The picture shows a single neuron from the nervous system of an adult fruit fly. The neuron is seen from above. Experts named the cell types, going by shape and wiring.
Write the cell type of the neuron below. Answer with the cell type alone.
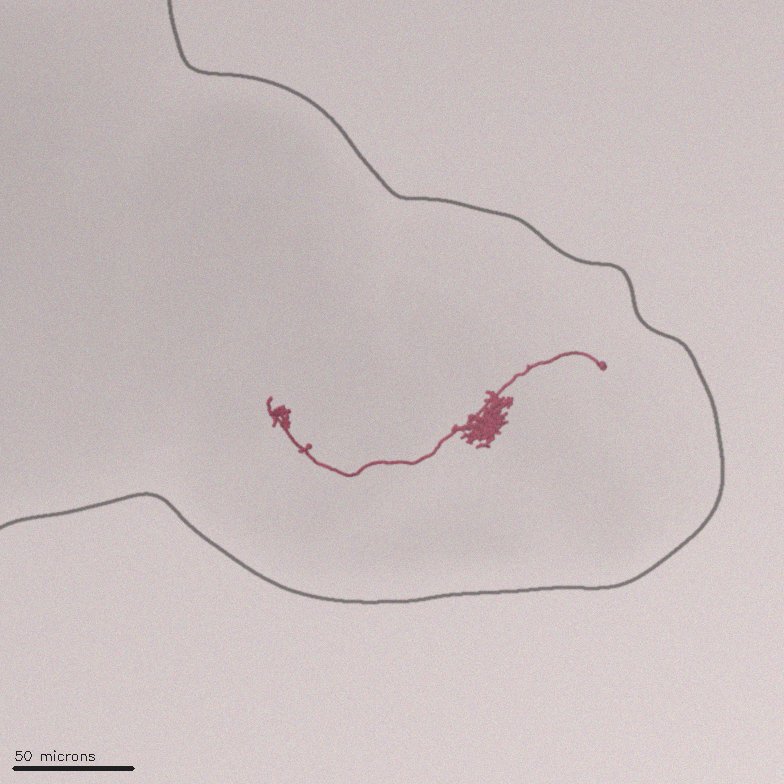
Tm5b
